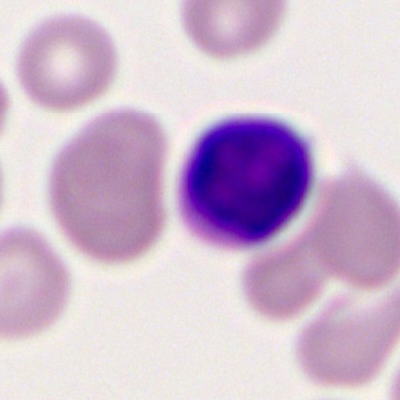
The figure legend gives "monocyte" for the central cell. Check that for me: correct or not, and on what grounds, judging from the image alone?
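The better name for this cell is lymphocyte, not monocyte. The deciding point is the cytoplasm, which forms only a thin rim around the nucleus.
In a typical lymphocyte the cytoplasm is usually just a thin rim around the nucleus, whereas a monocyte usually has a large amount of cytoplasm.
The thin rim therefore agrees with lymphocyte and tells against monocyte. The cytoplasm also shows no granules.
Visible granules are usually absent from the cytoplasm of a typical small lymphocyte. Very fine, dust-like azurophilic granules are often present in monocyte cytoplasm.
The lack of granules thus agrees with lymphocyte. The cell also has a round, smooth outline, and no nucleoli can be seen in its nucleus. A red cell touches its lower right edge.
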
